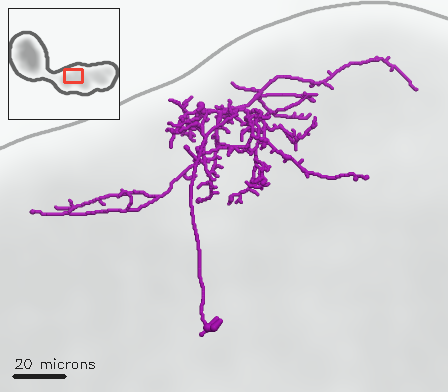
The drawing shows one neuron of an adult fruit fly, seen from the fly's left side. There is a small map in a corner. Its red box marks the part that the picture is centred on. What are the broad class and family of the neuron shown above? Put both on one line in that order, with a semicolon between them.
nerve-cord intrinsic neuron; hemilineage 03B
